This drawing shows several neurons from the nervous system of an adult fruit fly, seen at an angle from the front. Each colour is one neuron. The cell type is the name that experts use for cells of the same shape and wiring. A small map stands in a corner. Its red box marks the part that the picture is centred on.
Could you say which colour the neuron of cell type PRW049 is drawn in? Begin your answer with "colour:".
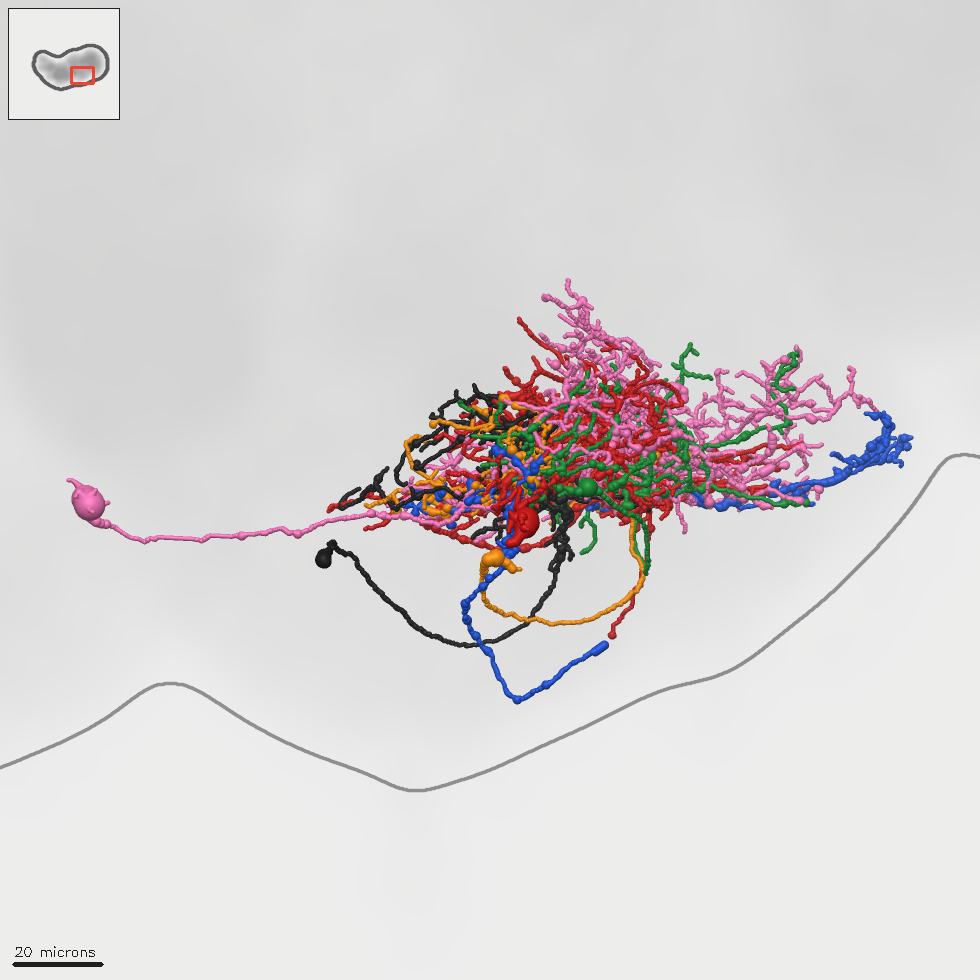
colour: red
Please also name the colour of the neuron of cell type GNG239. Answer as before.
colour: green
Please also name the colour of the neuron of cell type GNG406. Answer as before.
colour: black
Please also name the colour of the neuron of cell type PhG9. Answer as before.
colour: blue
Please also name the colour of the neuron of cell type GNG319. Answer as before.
colour: orange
